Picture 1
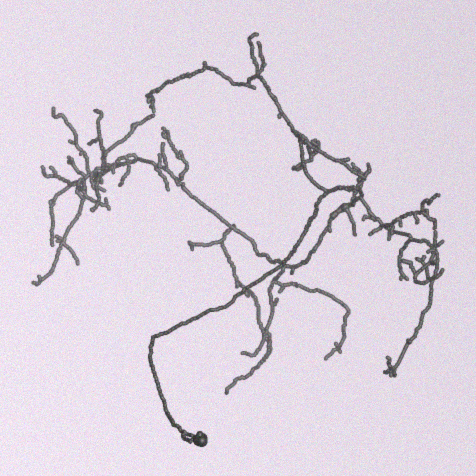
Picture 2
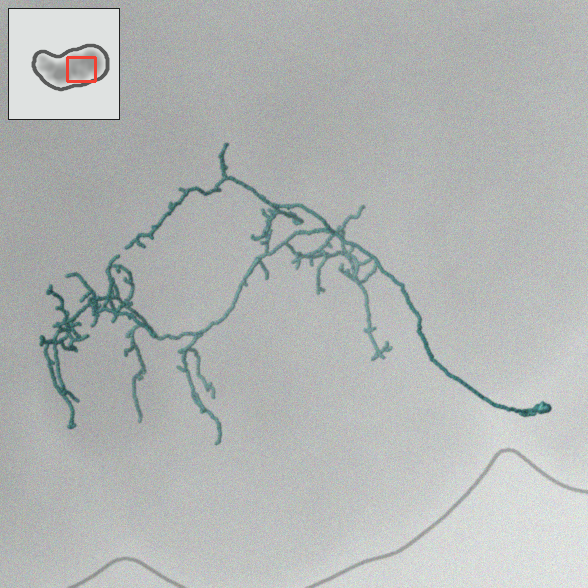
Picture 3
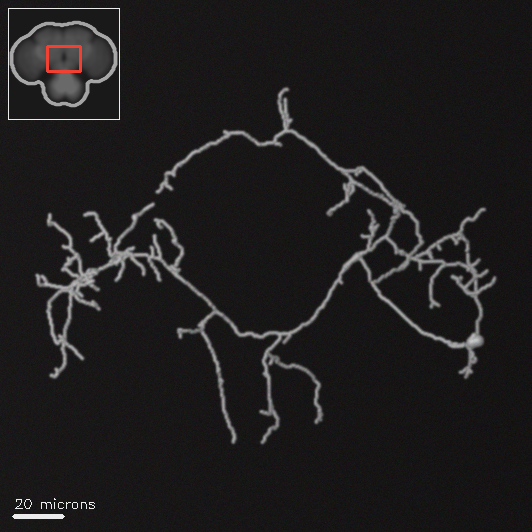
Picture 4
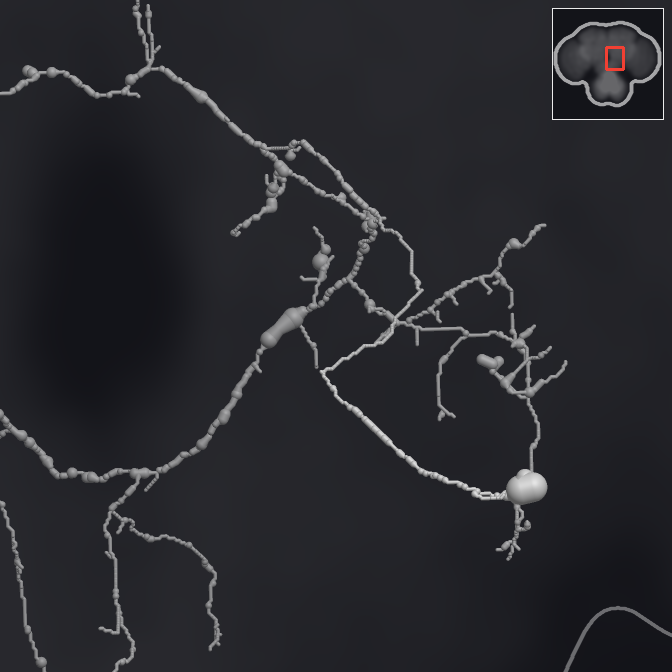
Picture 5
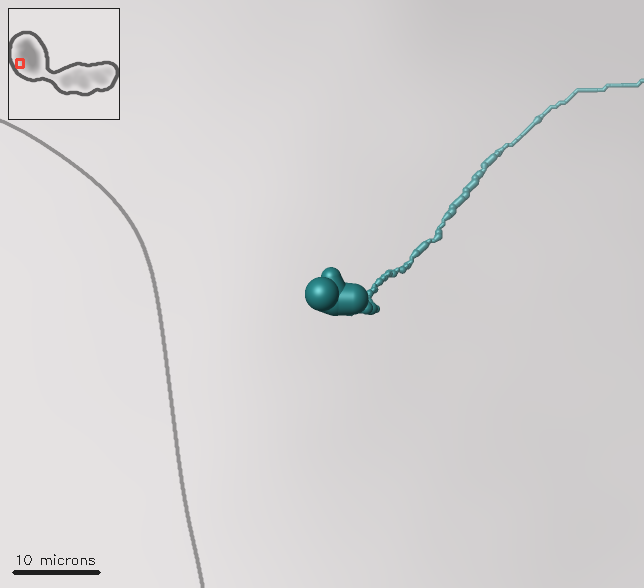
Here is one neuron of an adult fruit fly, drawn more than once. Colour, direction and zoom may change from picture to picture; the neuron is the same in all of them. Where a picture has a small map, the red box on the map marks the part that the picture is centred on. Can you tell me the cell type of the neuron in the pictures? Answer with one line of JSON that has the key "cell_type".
{"cell_type": "PS324"}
